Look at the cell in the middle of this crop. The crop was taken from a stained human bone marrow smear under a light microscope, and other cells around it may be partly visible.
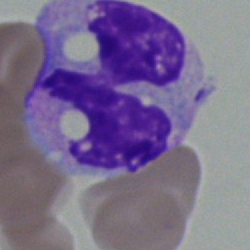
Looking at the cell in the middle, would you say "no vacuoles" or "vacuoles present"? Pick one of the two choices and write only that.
Vacuoles present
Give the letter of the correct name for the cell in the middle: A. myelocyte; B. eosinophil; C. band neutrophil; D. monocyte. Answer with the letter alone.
D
